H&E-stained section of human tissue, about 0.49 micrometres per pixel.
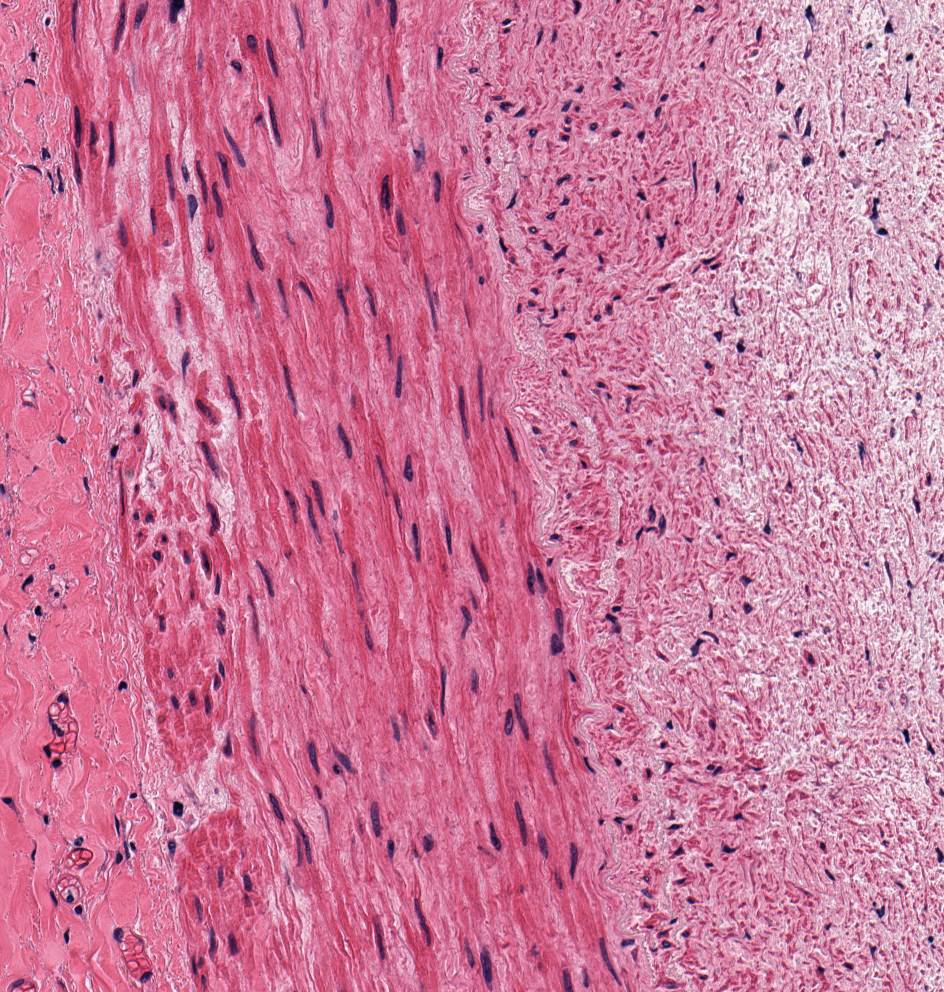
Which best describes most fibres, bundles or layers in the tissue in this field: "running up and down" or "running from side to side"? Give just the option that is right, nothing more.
Running up and down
